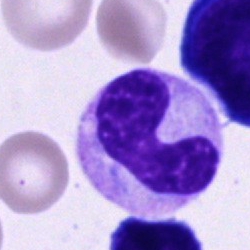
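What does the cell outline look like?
It is round and smooth.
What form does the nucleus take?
It is one continuous piece, not divided into lobes linked by thin threads, and shows no nucleoli.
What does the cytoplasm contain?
Only fine, faint granules.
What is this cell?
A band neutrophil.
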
